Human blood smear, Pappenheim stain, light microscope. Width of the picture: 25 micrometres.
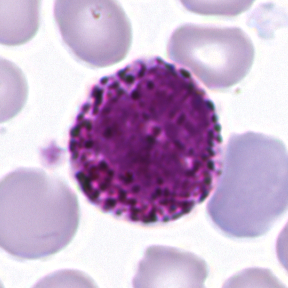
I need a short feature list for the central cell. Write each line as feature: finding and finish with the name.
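Shape: round, with a smooth outline
Granules: many, coarse, dark purple-black, in the cytoplasm
Nucleus: outline cannot be traced, covered by granules
Nucleoli: none seen
Identity: basophil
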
